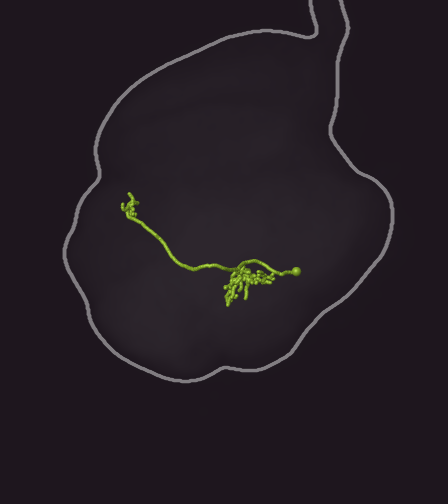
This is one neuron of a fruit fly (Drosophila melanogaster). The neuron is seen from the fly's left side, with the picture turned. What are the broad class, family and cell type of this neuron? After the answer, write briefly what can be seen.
It is a central-brain intrinsic neuron. The family is hemilineage ALv1. The cell type is M_vPNml60. As drawn here it is wider than it is tall.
